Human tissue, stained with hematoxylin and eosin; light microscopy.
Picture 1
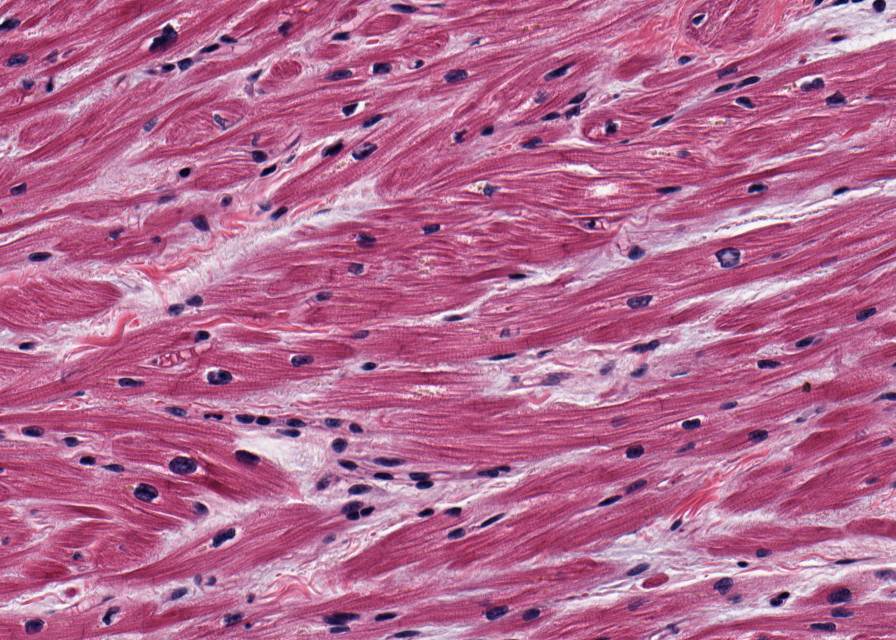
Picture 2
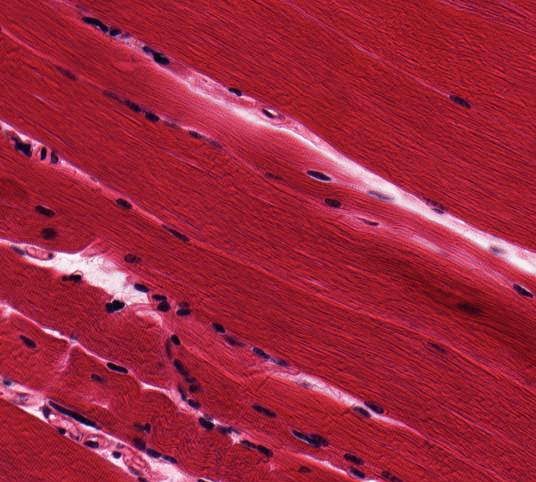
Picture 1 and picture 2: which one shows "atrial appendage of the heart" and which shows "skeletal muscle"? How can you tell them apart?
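Picture 1: atrial appendage of the heart. Picture 2: skeletal muscle. Picture 1 fibres branch and join neighbours; picture 2 fibres run long and parallel, upper left to lower right, across the whole field.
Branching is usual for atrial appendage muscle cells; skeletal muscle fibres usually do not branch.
Nuclei: picture 1, oval, central in each fibre; picture 2, many flattened, elongated, dark purple, spaced along each fibre at its edges just under the surface.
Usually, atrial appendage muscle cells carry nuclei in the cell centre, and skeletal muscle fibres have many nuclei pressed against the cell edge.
Cytoplasm: picture 1 pink with fine cross-striations; picture 2 evenly, deeply red with eosin.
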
